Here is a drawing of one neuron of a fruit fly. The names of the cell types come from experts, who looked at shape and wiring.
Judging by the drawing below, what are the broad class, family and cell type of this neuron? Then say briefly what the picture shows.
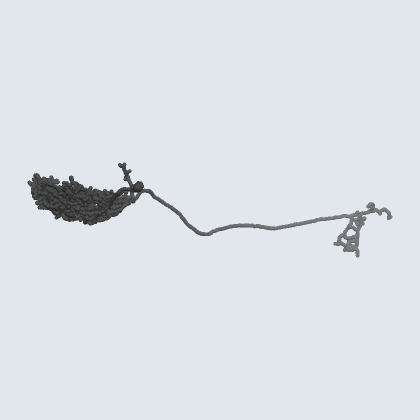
This is a descending neuron. Its family is DNge. It is of cell type DNge146. In this view it is more than twice as wide as it is tall.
